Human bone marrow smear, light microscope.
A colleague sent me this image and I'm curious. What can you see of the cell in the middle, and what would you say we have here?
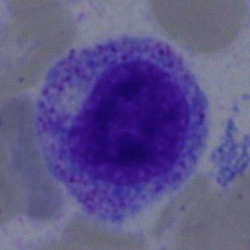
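Starting with the nucleus, it stains deep purple. Purple granules are scattered throughout the cytoplasm, whose rim is widest on the left. Beside the nucleus, at the upper left, sits a pale clear zone. So I'd call it a myelocyte.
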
